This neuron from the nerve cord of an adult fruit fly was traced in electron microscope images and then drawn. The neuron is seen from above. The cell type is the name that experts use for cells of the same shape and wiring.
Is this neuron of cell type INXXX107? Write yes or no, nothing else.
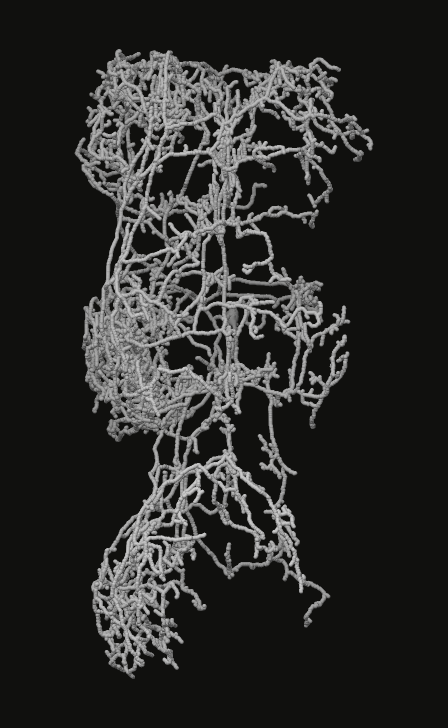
no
